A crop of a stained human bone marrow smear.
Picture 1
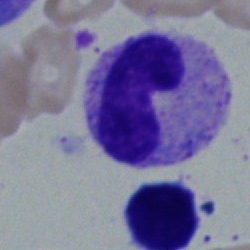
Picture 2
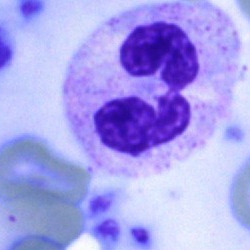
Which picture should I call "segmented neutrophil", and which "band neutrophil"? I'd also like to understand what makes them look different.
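Picture 1 is the band neutrophil, and picture 2 is the segmented neutrophil. Point one, the nucleus: in picture 1 it is curved like a thick C, with its hollow opening toward the right.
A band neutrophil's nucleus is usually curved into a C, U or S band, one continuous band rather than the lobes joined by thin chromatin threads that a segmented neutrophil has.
Point two, the chromatin: both cells show dark purple chromatin, dense in picture 1 and coarsely clumped in picture 2.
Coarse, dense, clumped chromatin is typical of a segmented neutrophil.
Point three, what they share: each cell has a round or roughly round, smooth outline, and neither nucleus shows nucleoli. Point four, the cytoplasm: picture 1 has plentiful, pale lilac cytoplasm, while the cytoplasm in picture 2 shows no vacuoles. Last, a pale grey-blue red cell lies just beyond the lower-left edge of the cell in picture 2.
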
